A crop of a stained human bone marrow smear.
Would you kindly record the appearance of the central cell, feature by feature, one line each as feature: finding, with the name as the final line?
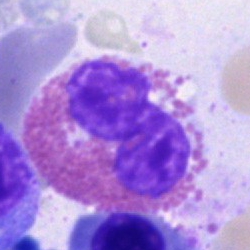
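Outline: roughly round, as far as I can tell.
Nuclear lobes: two, set diagonally, one upper left, one lower right.
Nucleoli: none I can see in either lobe.
Cytoplasm: packed with coarse, round granules.
Name: eosinophil.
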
